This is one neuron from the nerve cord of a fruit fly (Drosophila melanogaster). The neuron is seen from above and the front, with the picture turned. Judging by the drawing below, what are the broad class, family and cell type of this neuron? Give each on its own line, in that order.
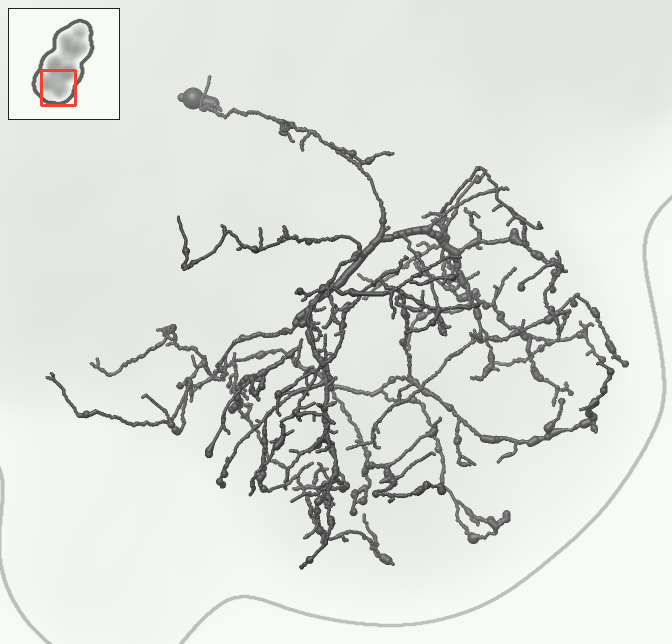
nerve-cord intrinsic neuron
hemilineage 12B
IN12B020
